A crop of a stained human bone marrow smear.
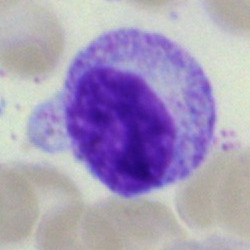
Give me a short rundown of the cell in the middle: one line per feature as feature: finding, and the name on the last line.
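Outline: roughly round, bulging on the left
Chromatin: dense, dark purple, a few slightly paler patches
Left edge: pale blue rounded bleb with a few granules protruding
Vacuoles: no clear ones in the cytoplasm
Name: myelocyte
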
